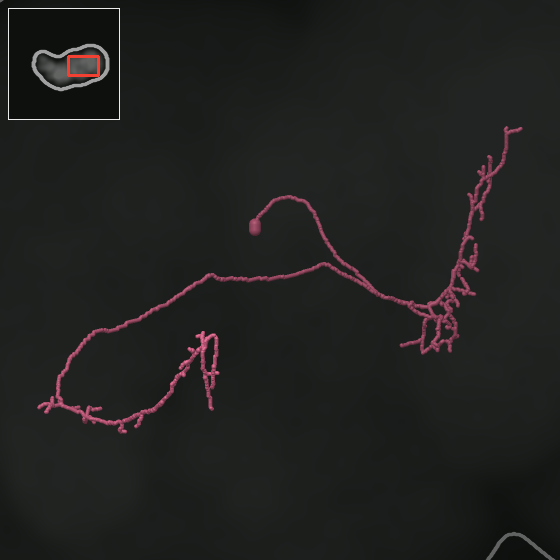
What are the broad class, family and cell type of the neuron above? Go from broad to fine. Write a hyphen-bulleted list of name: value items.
- broad class: central-brain intrinsic neuron
- family: hemilineage DM4_ventral
- cell type: WED145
